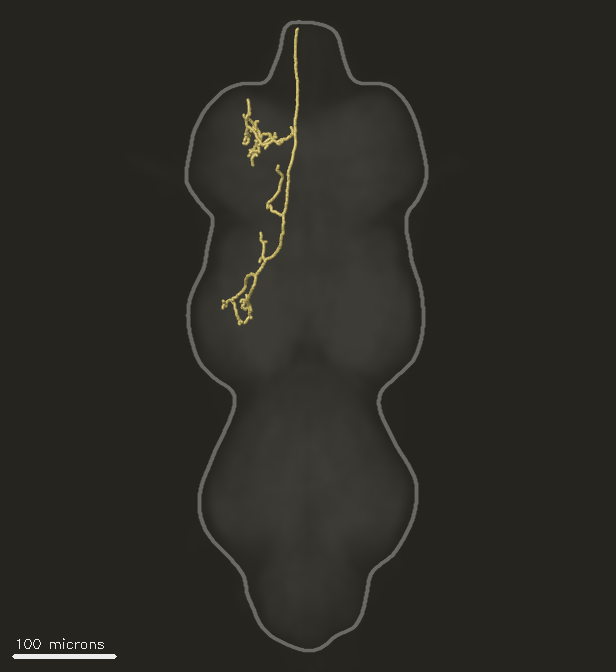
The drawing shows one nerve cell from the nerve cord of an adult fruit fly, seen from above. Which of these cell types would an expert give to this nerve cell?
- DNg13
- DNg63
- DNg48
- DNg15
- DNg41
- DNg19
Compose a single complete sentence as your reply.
For this nerve cell, the cell type is DNg63.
